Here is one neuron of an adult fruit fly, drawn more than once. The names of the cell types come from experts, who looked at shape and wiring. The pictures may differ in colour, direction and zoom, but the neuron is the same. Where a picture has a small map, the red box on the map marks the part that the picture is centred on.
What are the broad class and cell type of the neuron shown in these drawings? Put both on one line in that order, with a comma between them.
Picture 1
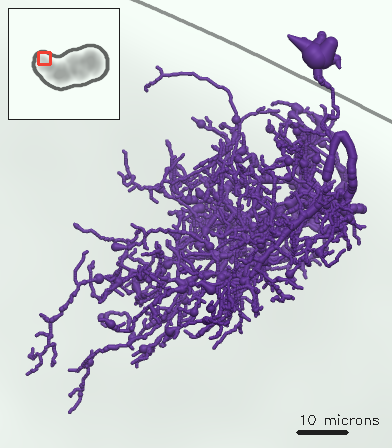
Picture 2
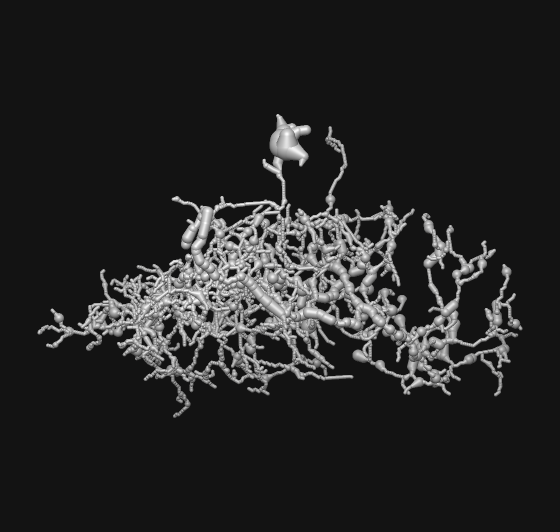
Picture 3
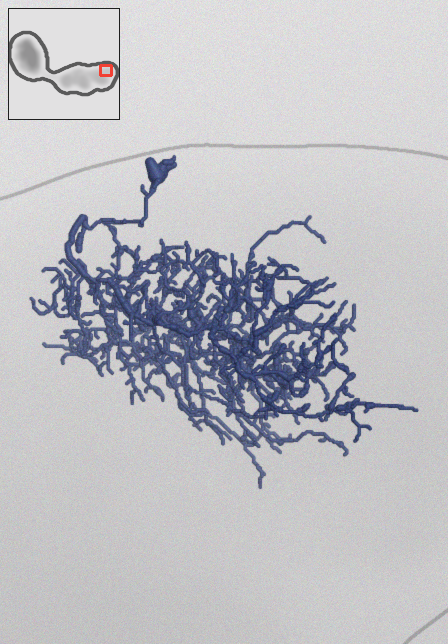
nerve-cord intrinsic neuron, INXXX230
